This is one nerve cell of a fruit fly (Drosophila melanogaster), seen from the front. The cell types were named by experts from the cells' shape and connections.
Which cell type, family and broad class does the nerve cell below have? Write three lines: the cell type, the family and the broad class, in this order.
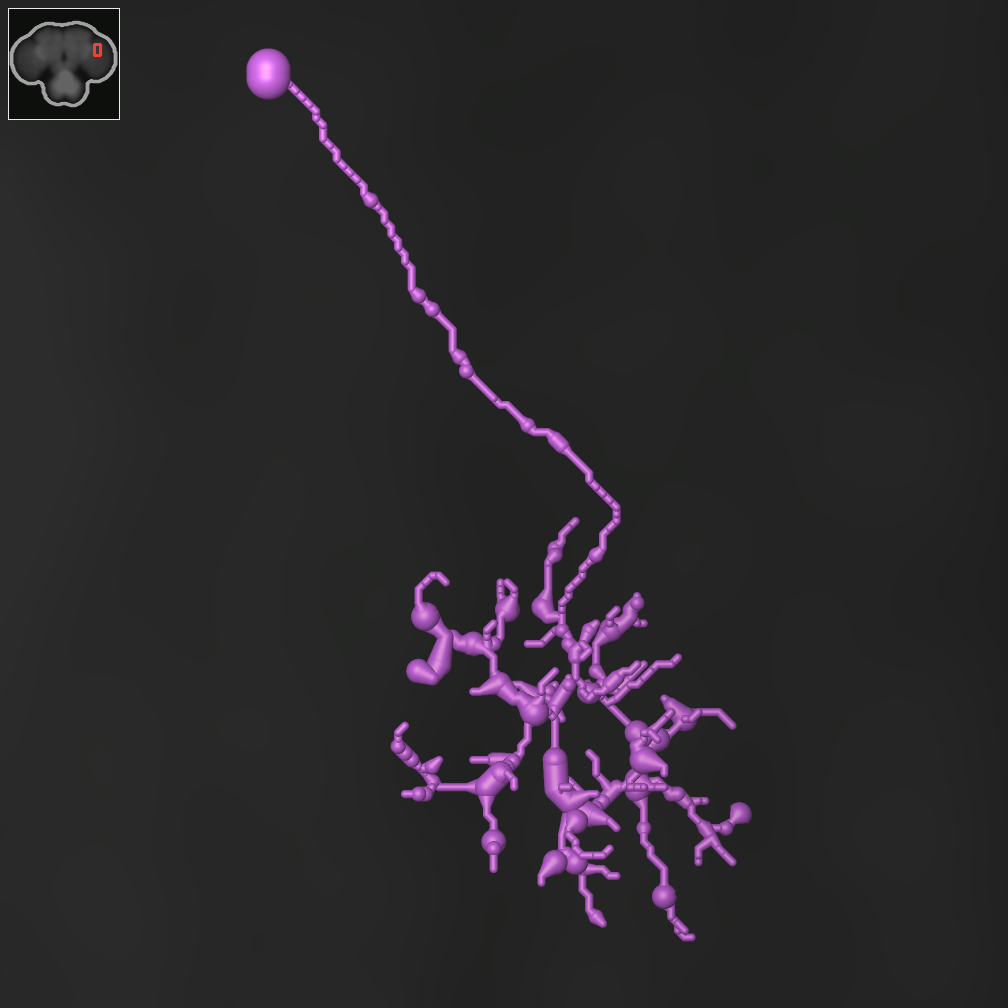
Dm15
Dm
optic-lobe intrinsic neuron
